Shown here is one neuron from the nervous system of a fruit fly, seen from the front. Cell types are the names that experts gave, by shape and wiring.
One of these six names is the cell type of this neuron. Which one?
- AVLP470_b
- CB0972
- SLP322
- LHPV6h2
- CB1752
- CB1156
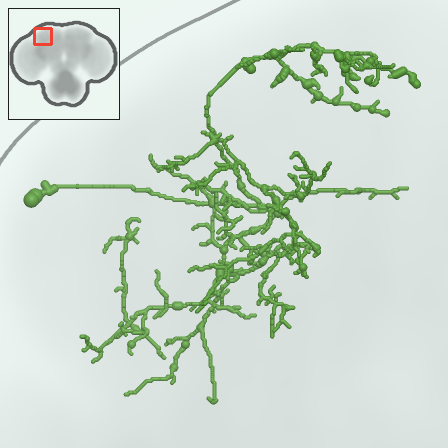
LHPV6h2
